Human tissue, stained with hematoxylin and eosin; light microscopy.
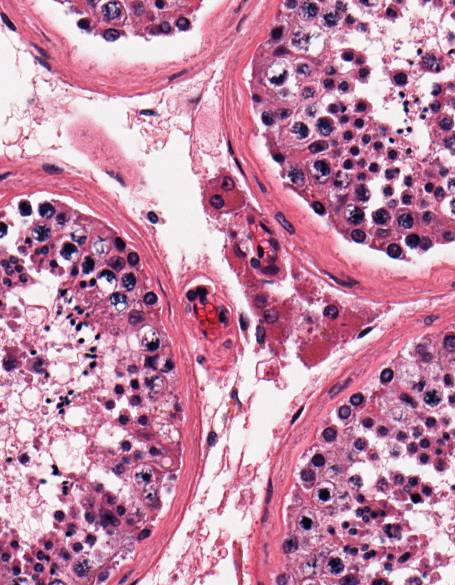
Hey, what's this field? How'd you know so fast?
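Seminiferous tubule profiles, four and rounded, fill the corners, with a narrow interstitial strip running through the centre between them. Each is packed with many layers of rounded cells with dark round nuclei.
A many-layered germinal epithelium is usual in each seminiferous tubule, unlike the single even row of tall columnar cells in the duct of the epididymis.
Clusters of polygonal cells with abundant deep pink cytoplasm and round nuclei lie in the central strip; just below centre a small vessel holds red blood cells.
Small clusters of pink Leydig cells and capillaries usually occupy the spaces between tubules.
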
